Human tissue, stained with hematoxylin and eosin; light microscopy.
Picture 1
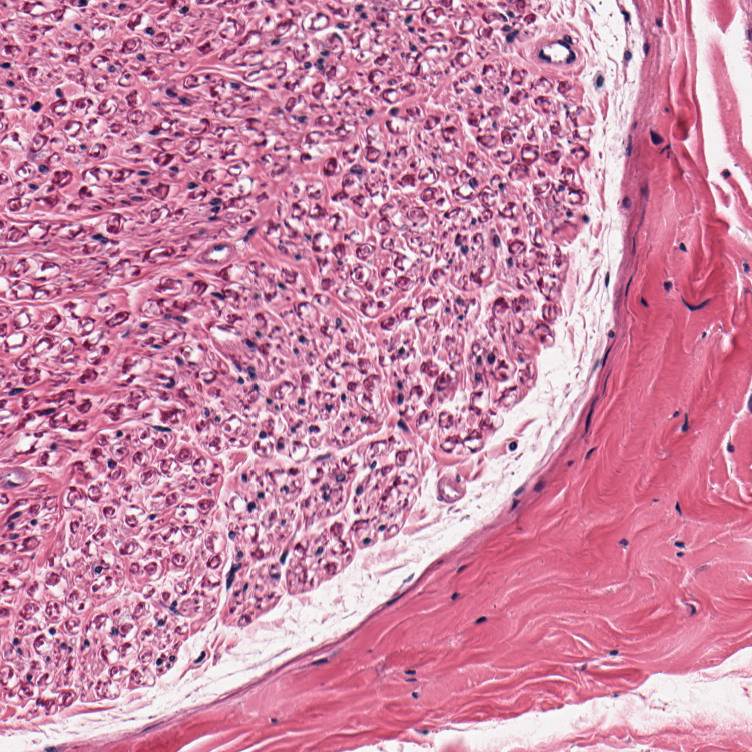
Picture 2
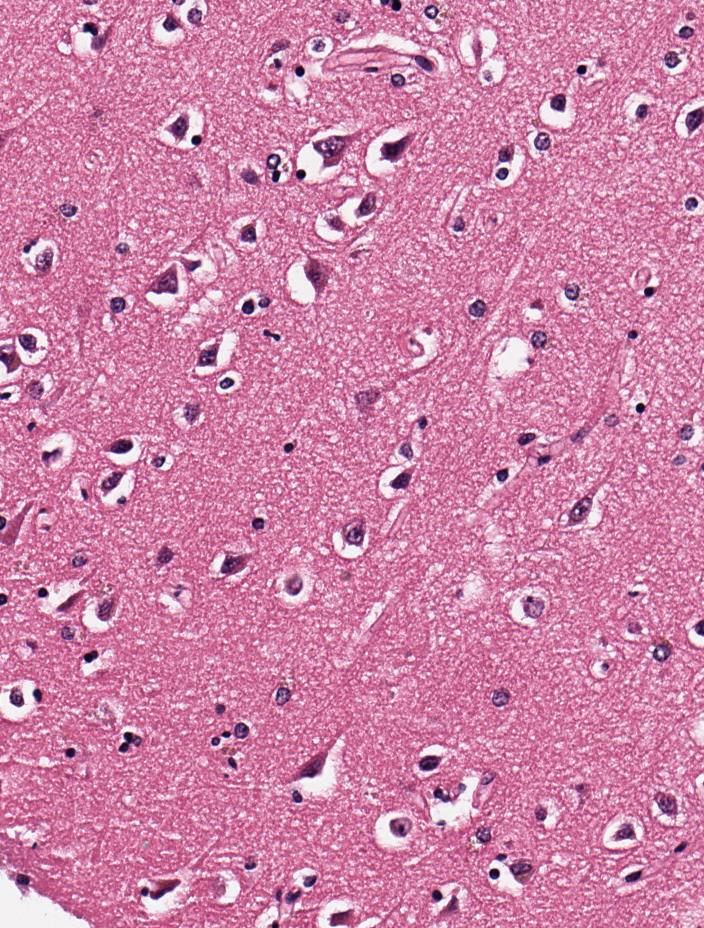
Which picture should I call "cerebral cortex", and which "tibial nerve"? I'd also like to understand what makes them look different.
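Picture 1: tibial nerve. Picture 2: cerebral cortex. Arrangement: in picture 1 a large rounded bundle of densely packed fibres fills the upper left, edged by a narrow pale band of loose, thin fibres; in picture 2 cells lie scattered singly in a finely granular pink background. Detail: the nerve fibres are cut across, each a central pink dot in a pale halo, with small dark oval nuclei among them; the cortex shows several neurons with a round pale nucleus and one dark nucleolus.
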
